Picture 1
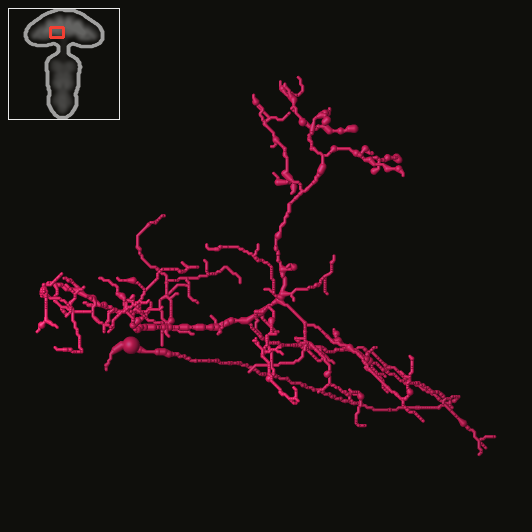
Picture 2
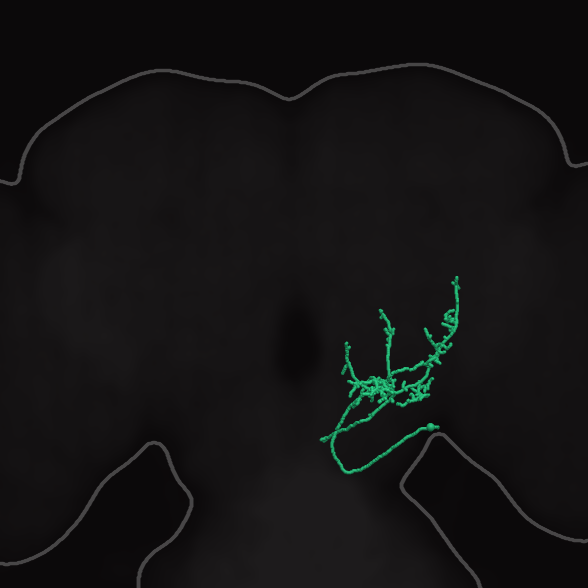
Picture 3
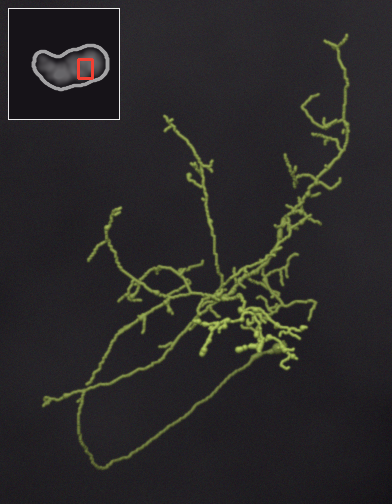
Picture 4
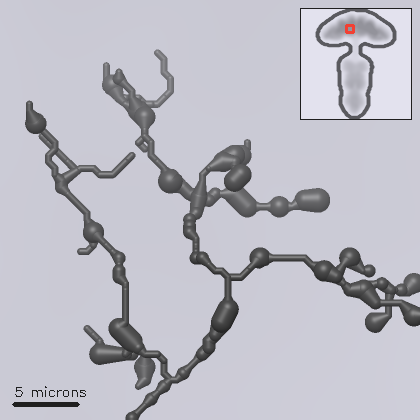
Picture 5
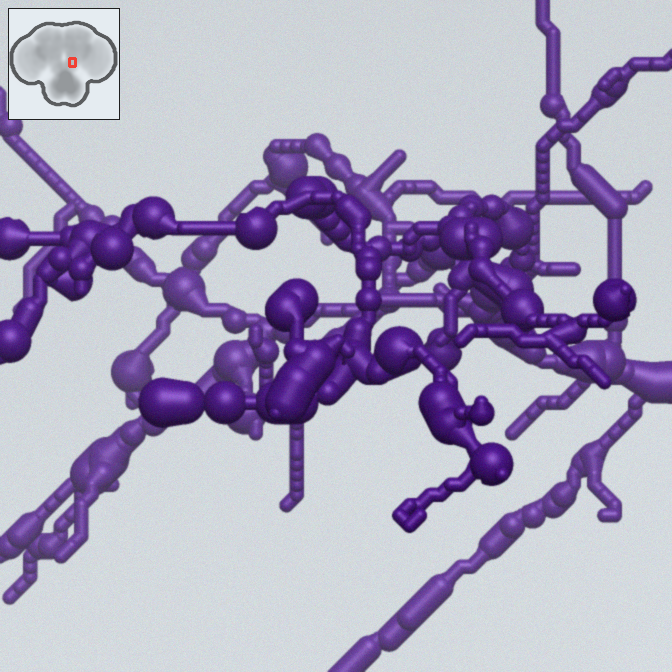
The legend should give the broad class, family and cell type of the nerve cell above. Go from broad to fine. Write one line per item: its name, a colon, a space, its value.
broad class: central-brain intrinsic neuron
family: hemilineage LB3
cell type: CB2084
